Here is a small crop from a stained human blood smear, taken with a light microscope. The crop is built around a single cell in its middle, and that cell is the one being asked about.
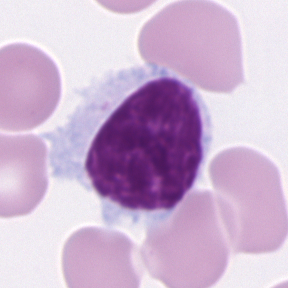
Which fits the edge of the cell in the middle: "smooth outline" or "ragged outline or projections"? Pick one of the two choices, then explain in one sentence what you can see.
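Ragged outline or projections. The outer edge of the cytoplasm is ragged and frayed, especially on the left.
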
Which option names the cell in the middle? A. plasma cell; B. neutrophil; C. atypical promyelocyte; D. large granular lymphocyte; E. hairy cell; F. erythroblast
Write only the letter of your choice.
E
